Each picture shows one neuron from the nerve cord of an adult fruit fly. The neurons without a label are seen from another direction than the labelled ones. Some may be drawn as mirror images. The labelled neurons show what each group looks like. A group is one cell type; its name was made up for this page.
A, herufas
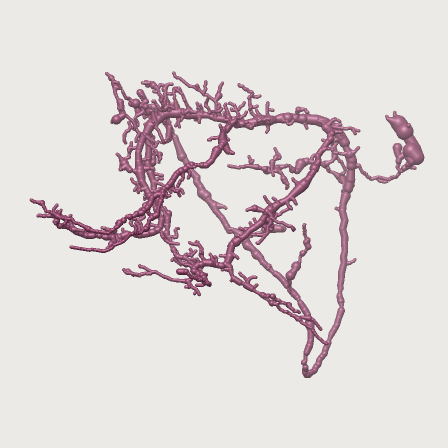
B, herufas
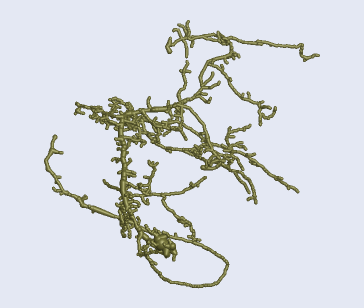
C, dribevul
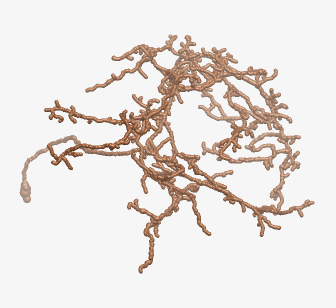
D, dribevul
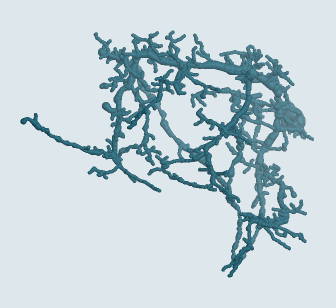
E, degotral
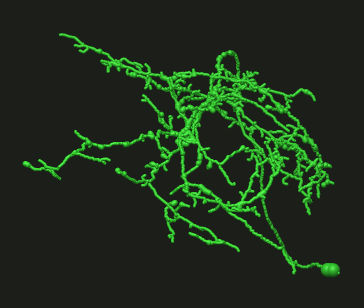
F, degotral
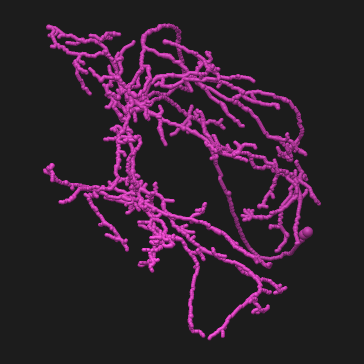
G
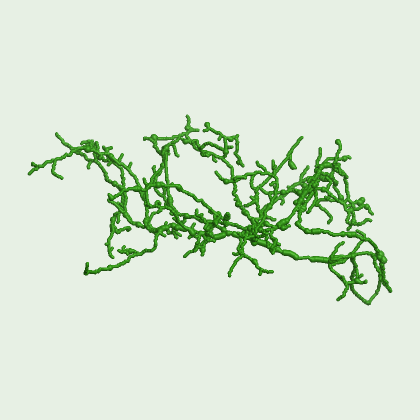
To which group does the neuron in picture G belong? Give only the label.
degotral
